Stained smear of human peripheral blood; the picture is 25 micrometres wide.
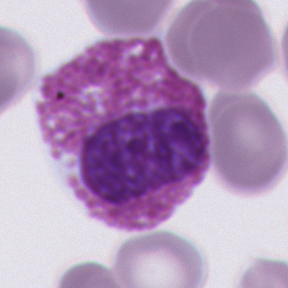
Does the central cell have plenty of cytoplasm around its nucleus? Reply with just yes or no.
Yes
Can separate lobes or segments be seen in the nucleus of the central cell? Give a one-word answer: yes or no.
No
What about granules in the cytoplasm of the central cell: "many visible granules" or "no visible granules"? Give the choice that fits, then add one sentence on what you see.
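Many visible granules. The cytoplasm is packed with coarse purplish-pink granules.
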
